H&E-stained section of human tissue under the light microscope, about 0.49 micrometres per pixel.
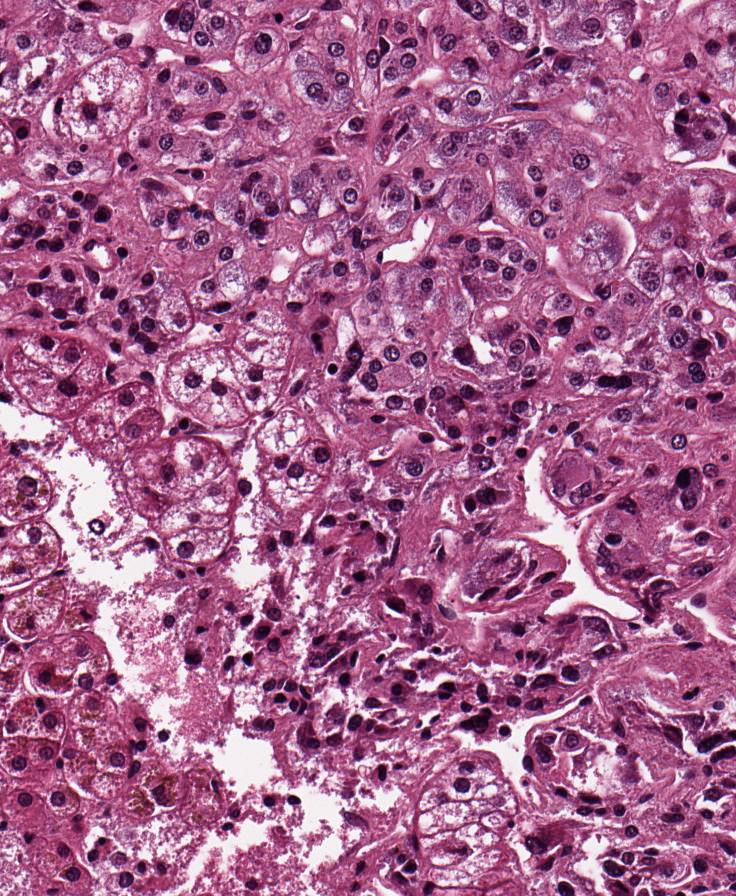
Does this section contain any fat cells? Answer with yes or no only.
No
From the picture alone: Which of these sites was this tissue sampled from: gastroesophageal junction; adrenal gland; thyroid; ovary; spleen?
adrenal gland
